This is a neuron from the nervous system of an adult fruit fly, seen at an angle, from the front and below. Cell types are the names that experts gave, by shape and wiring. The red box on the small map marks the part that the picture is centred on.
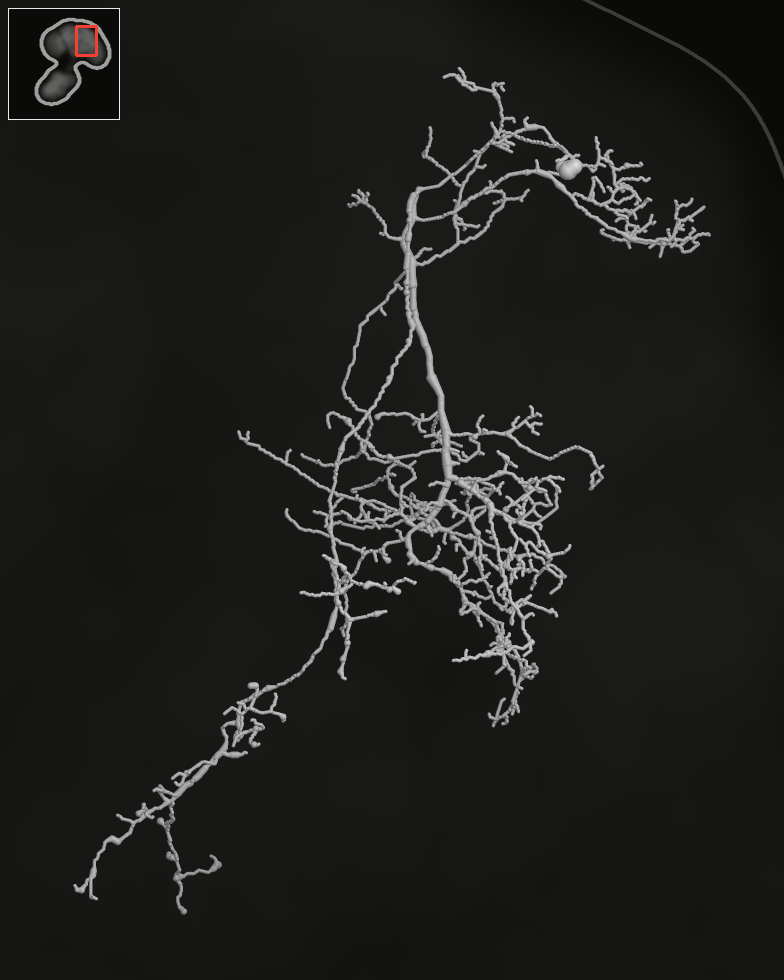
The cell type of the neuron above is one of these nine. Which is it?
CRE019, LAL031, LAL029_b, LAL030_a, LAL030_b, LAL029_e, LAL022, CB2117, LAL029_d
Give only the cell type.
LAL029_e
